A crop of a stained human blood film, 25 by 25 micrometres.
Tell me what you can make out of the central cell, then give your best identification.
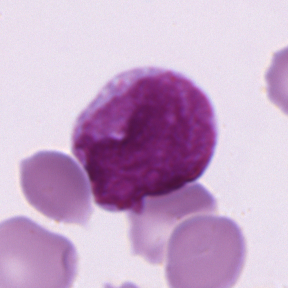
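Roughly round in outline, this cell has cytoplasm reduced to a thin pale rim, seen mainly along the upper-left edge. The nucleus fills about 80% of the cell's area. A short cleft runs into it from the left side, and no distinct nucleoli stand out. The cell is a myeloblast.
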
